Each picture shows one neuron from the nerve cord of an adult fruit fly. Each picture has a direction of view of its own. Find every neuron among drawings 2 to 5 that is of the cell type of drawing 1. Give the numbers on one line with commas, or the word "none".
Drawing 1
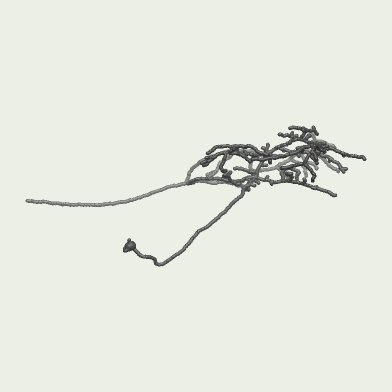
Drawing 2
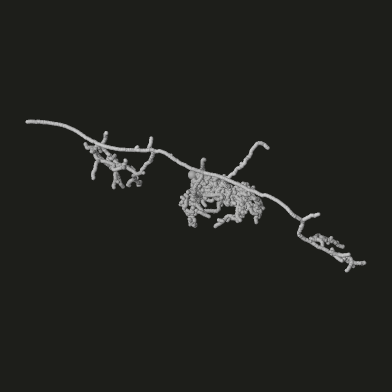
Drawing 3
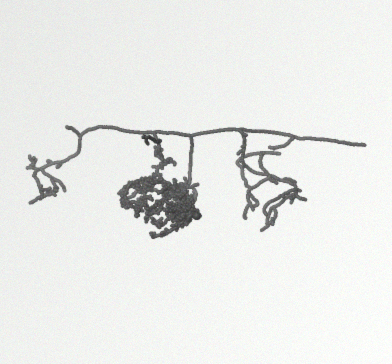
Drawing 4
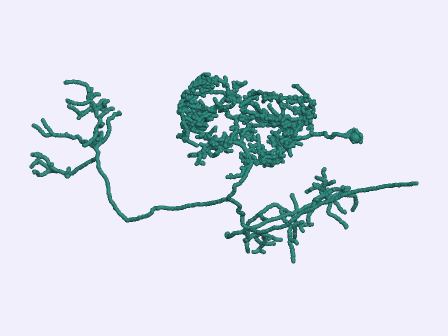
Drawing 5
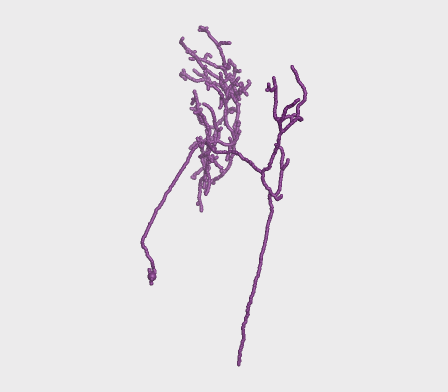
5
